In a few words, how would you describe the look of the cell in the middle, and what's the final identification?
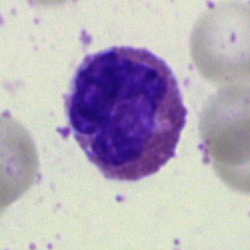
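Roughly round in outline, the cell has a slightly uneven edge. An irregular, folded nucleus shows creases running across it, and its chromatin is dark purple and coarsely clumped. Pinkish-lilac cytoplasm is widest at the lower right. This cell is an eosinophil.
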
